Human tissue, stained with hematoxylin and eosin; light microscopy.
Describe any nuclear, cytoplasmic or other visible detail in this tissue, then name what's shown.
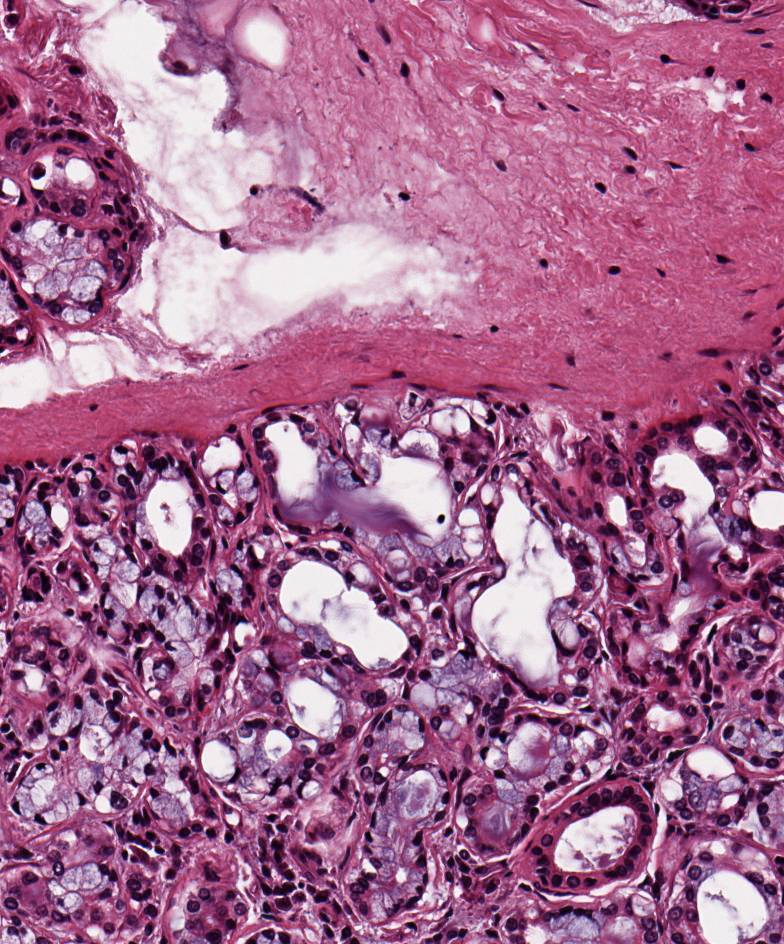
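A band of dense pink fibrous tissue, with sparse small dark nuclei, crosses the upper field. Closely packed glandular units fill the lower part. Most are built of cells with pale, bubbly grey-blue cytoplasm and small dark nuclei pressed to the base. At lower right, a small duct shows one layer of cuboidal cells with round nuclei around an open lumen. The tissue is minor salivary gland.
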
